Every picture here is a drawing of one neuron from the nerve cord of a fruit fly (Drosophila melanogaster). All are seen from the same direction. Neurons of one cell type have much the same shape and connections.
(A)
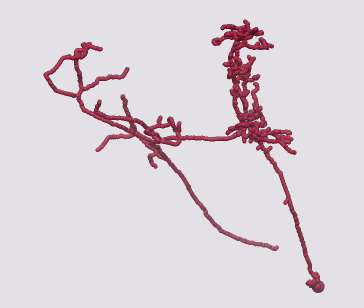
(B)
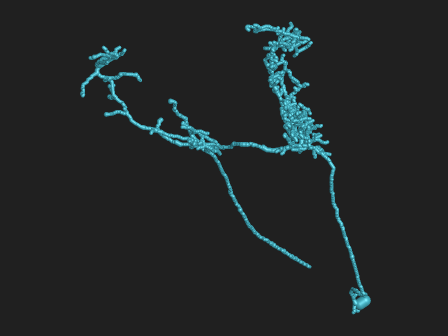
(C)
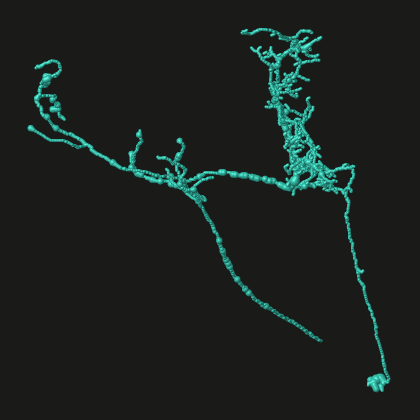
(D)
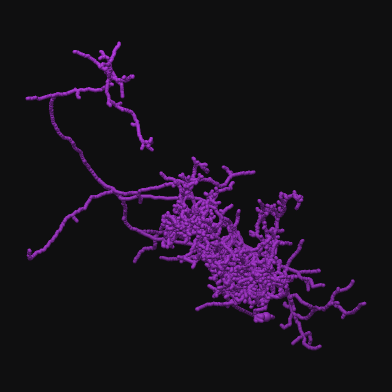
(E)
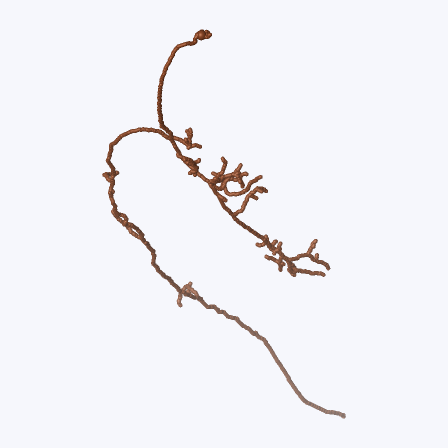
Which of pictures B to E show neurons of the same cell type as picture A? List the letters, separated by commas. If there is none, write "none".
B, C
